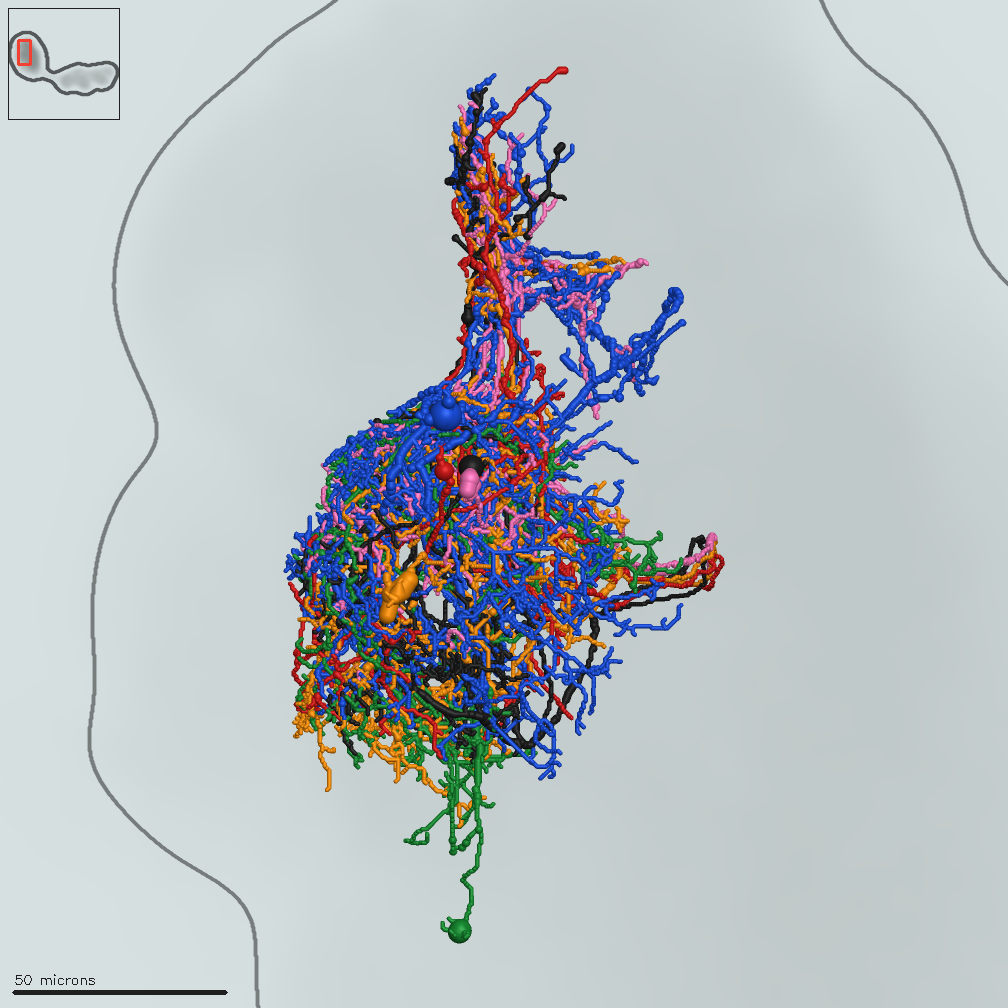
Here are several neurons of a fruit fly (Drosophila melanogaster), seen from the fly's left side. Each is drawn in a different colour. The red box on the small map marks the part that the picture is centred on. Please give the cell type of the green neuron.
AVLP346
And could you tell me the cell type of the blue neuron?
AVLP434_a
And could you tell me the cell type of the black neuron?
AVLP268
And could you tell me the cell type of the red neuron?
AVLP269_b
